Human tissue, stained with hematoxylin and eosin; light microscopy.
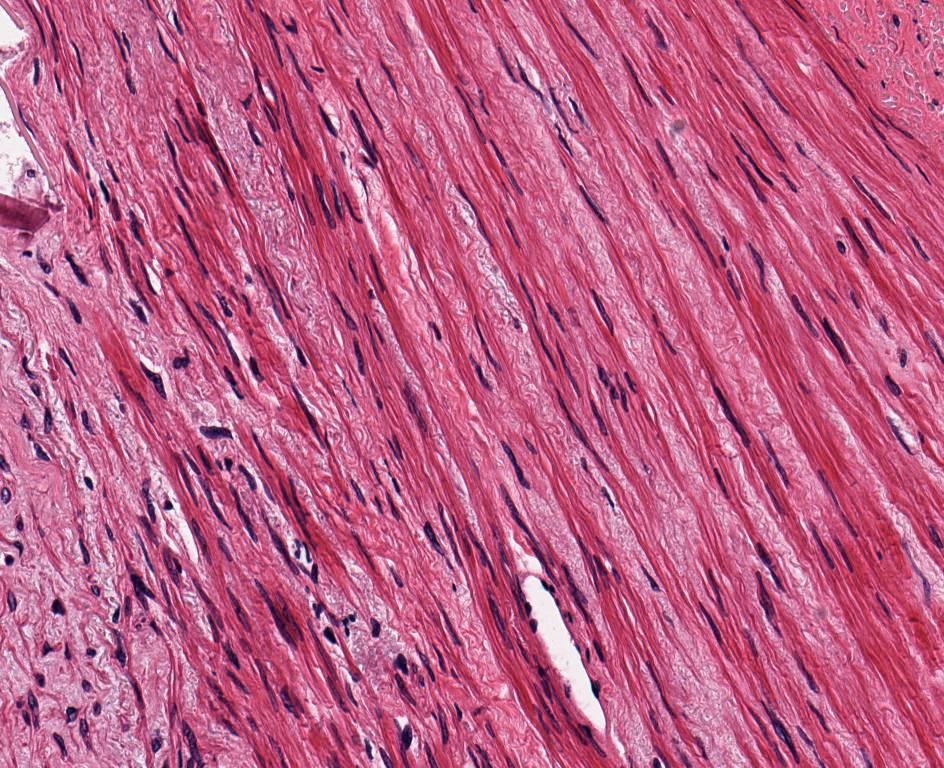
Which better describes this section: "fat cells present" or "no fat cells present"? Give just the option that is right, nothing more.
No fat cells present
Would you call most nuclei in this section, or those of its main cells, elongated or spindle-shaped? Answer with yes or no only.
Yes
